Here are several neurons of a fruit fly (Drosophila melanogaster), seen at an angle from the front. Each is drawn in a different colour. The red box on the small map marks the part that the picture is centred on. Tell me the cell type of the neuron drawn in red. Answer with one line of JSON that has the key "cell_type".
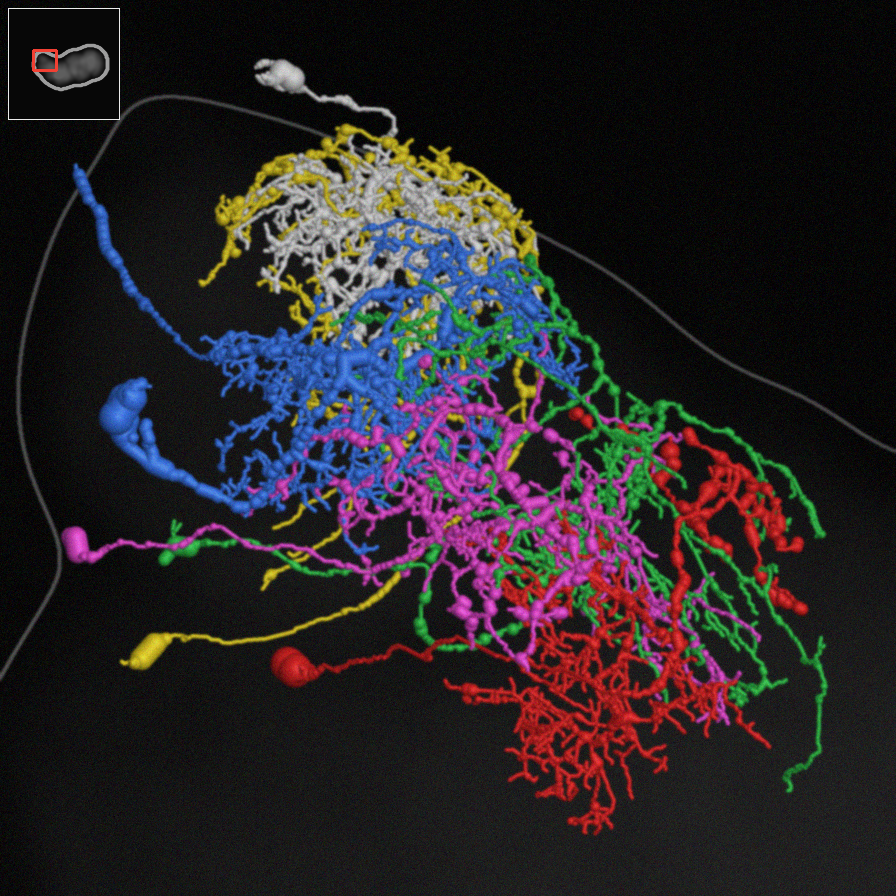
{"cell_type": "IN06A106"}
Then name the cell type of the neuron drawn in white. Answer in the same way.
{"cell_type": "INXXX303"}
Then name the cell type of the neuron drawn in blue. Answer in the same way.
{"cell_type": "MNad08"}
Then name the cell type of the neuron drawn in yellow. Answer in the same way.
{"cell_type": "IN14A020"}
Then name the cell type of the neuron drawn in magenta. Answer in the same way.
{"cell_type": "INXXX373"}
